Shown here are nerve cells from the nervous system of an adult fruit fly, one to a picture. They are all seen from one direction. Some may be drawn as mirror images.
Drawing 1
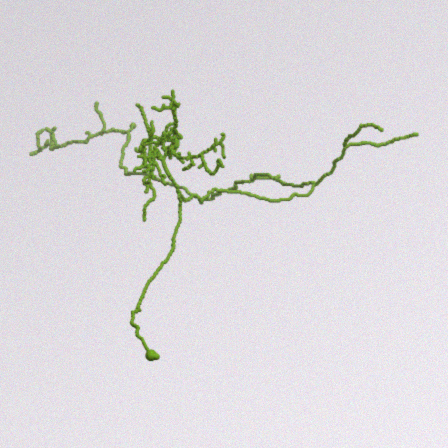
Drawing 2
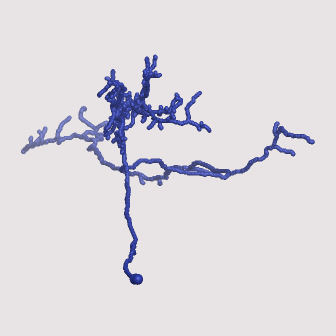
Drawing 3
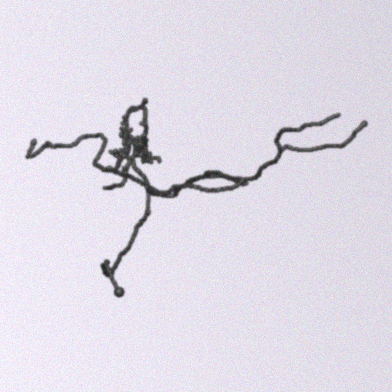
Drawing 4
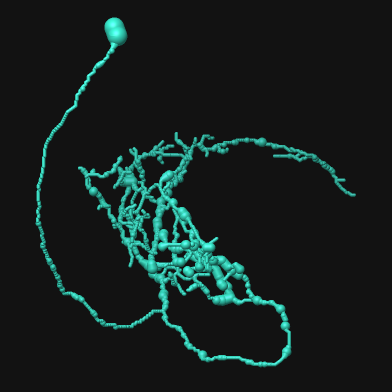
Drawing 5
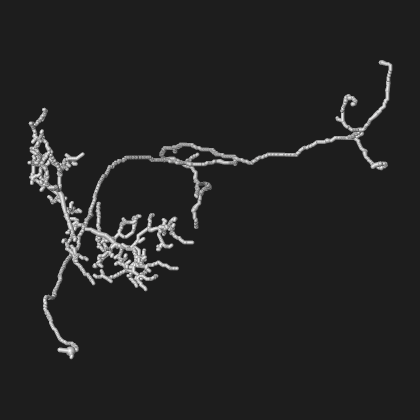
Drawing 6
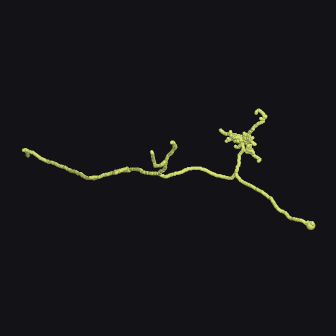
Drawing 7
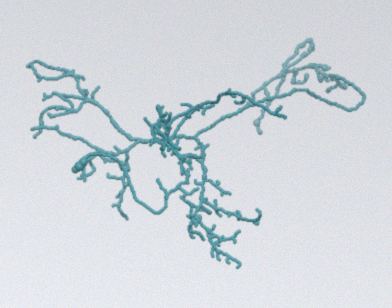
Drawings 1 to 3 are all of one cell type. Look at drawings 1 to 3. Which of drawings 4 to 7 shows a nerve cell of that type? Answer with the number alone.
6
